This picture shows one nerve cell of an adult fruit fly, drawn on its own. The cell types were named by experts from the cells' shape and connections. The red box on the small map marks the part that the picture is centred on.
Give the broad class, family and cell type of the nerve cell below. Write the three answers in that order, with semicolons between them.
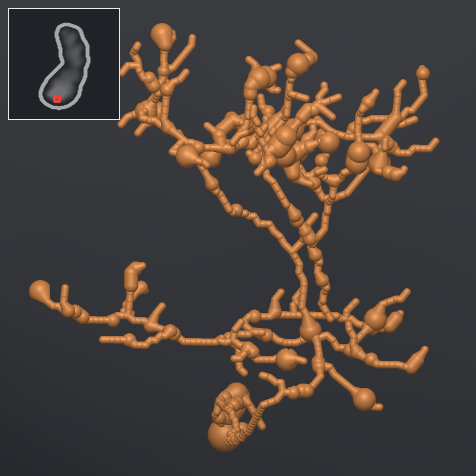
optic-lobe intrinsic neuron; Dm; Dm10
